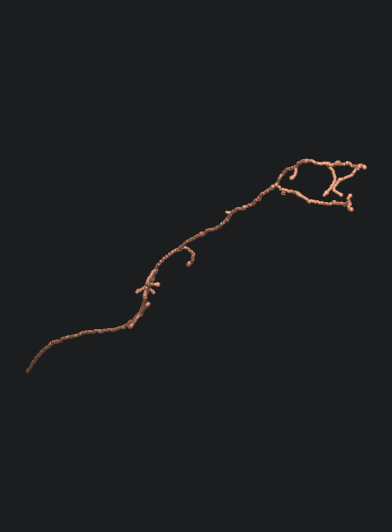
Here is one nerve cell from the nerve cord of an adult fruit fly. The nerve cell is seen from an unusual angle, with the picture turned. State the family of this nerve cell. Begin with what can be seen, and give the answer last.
The drawing shows no cell body. In this view it is wider than it is tall. This is a nerve-cord intrinsic neuron. The family is hemilineage 16B.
